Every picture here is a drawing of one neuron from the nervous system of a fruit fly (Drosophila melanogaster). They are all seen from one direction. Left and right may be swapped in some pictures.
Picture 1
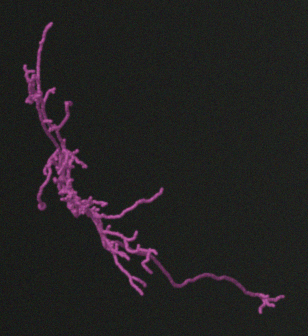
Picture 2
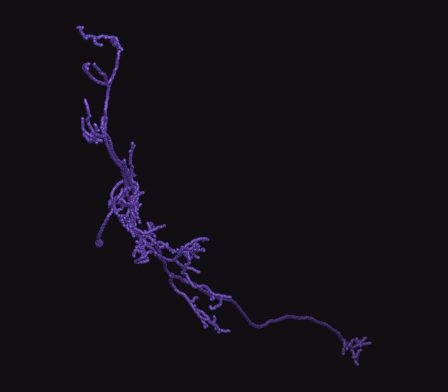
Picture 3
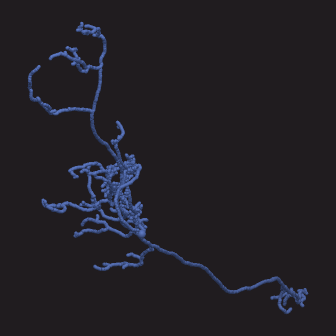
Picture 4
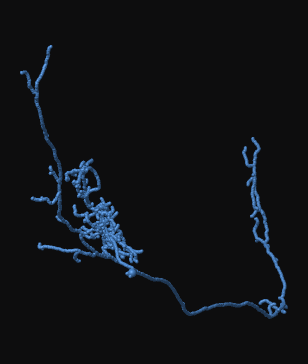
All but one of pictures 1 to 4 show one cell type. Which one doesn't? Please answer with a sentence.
Picture 4 is the odd one out.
